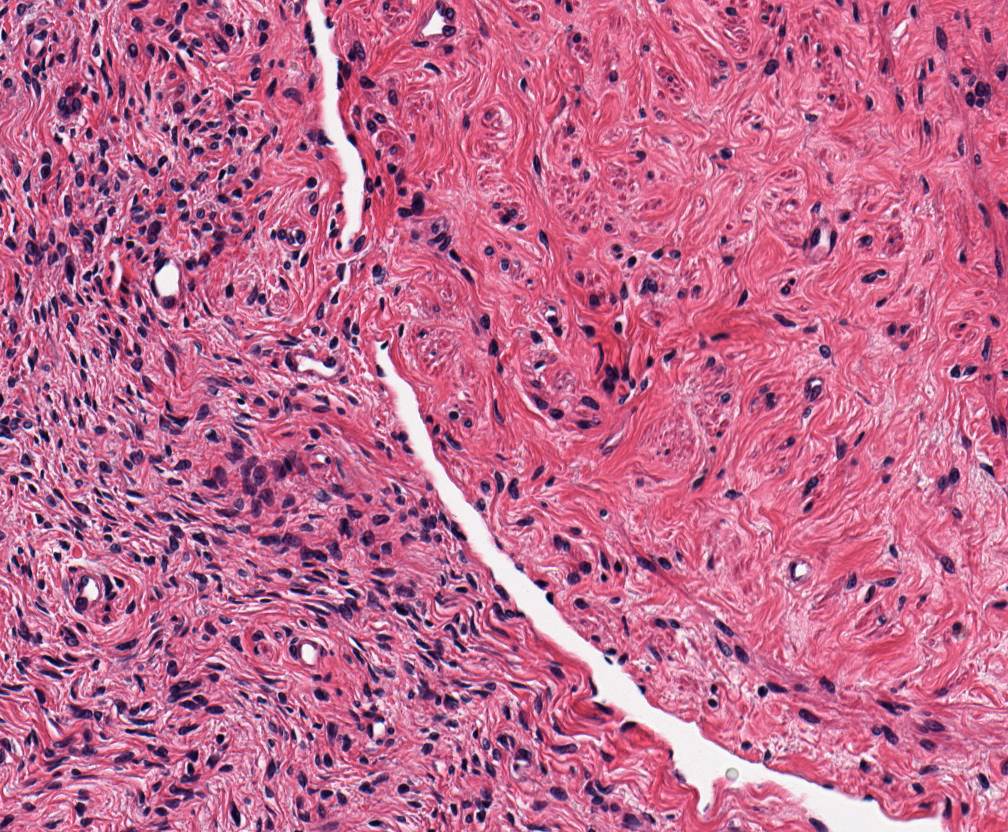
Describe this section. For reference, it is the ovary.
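Compare the two halves of the field: the left is more densely cellular than the right. On the right you will find mostly pink collagen bundles, with sparse nuclei lying between them. Back on the left, most nuclei are elongated, spindle to oval in shape. Now follow the collagen fibres and spindle cells, and notice that they run in interlacing, swirling directions rather than in one parallel line.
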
